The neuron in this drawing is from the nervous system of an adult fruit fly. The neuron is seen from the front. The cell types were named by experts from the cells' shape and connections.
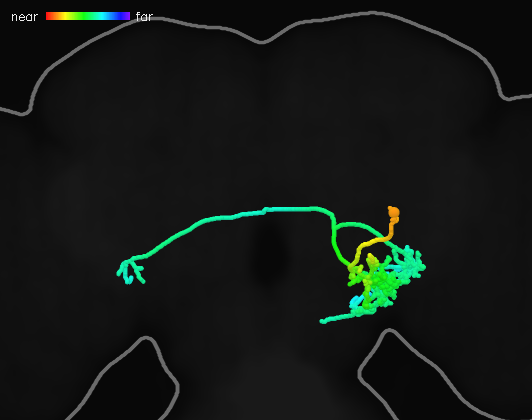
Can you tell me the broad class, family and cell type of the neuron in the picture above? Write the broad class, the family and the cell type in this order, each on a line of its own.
central-brain intrinsic neuron
hemilineage ALl1_ventral
CB3710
